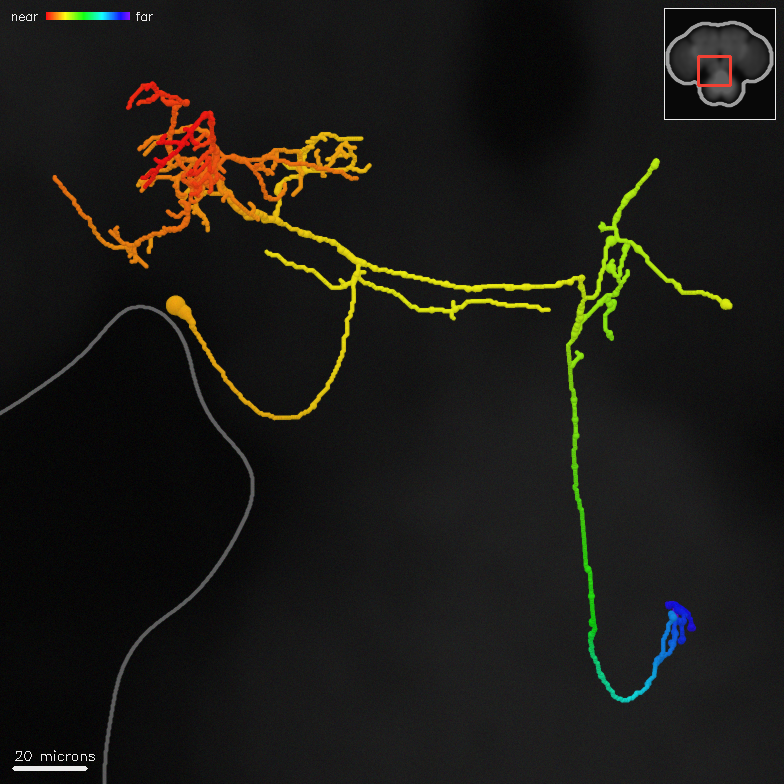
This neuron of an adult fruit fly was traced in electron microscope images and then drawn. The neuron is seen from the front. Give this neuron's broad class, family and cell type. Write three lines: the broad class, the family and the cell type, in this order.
descending neuron
hemilineage LB7
DNge145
